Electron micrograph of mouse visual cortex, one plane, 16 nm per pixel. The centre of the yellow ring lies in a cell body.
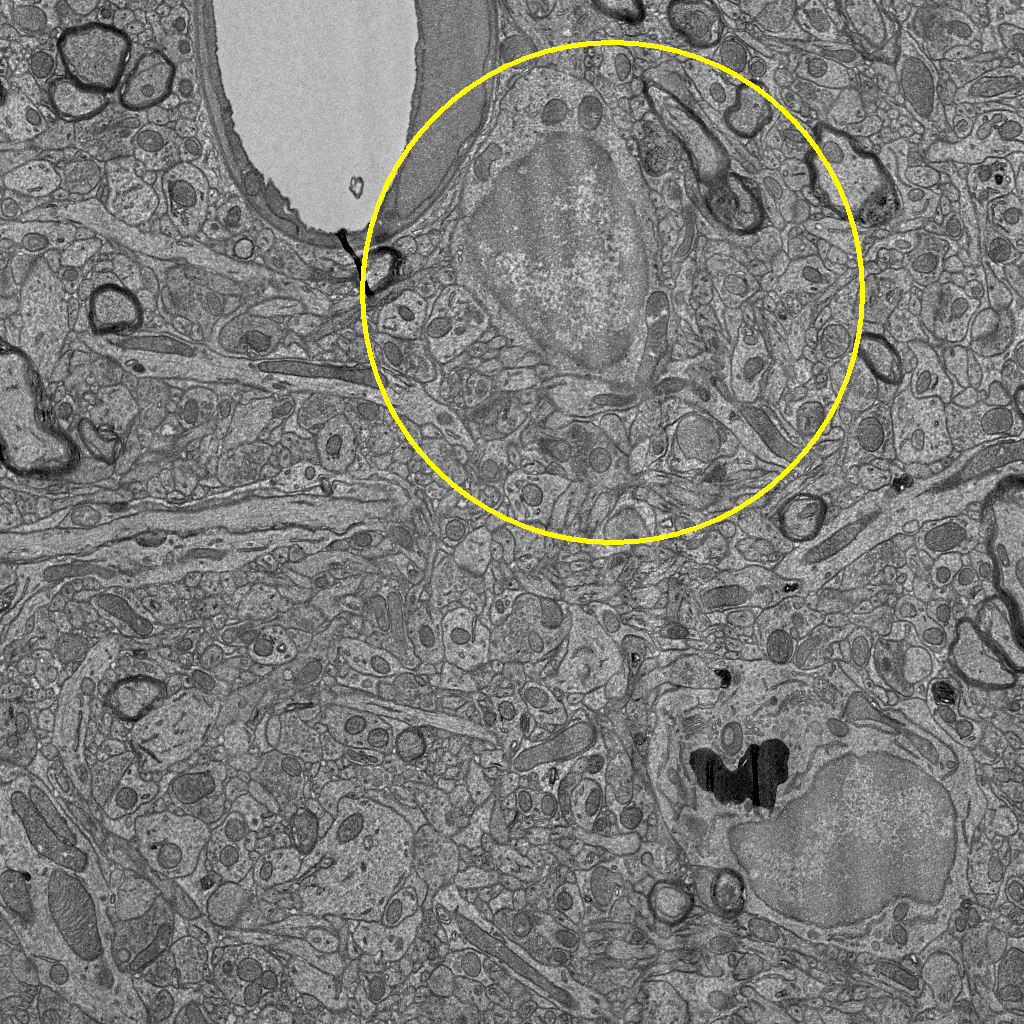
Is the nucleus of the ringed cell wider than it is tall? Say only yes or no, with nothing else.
No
